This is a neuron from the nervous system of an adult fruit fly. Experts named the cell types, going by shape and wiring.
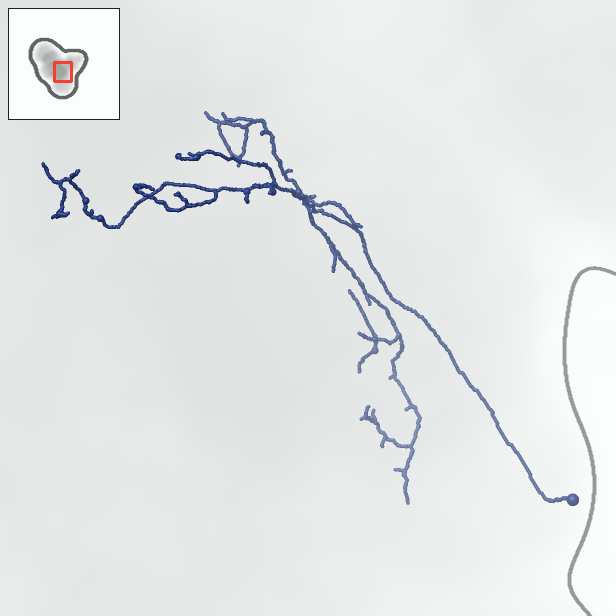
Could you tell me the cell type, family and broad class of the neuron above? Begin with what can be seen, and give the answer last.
The cell body can be seen at the lower right of the picture. In this view it is wider than it is tall. The cell type is SMP270. Its family is hemilineage DL2_dorsal. It is a central-brain intrinsic neuron.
